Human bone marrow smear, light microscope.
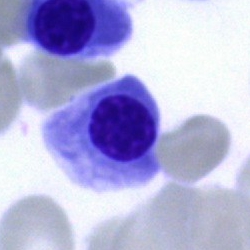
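Erythroblast, the cell in the middle of this bone marrow smear. Its outline is irregular and angular rather than round. The nucleus sits off-centre toward the right, with dark purple, coarsely clumped chromatin. The cytoplasm is moderately abundant and pale lilac-blue.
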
